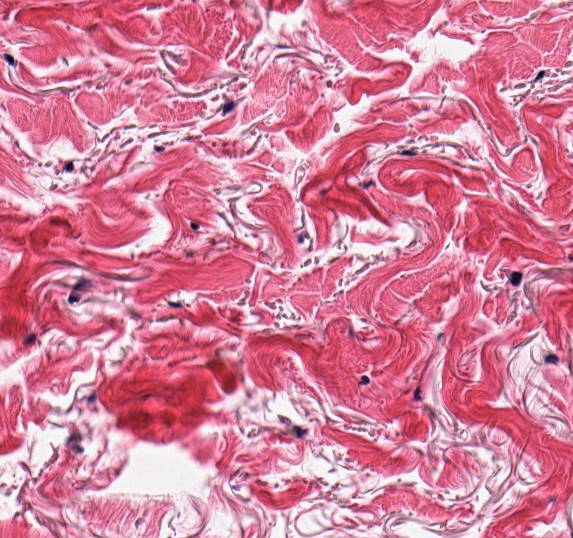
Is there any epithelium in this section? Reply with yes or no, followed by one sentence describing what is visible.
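No. No epithelium is present anywhere in the field.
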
